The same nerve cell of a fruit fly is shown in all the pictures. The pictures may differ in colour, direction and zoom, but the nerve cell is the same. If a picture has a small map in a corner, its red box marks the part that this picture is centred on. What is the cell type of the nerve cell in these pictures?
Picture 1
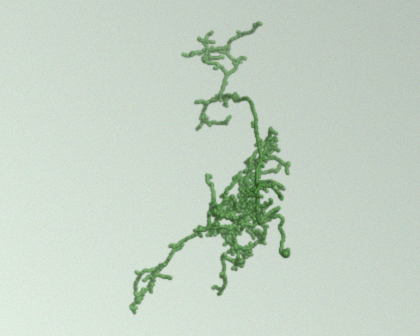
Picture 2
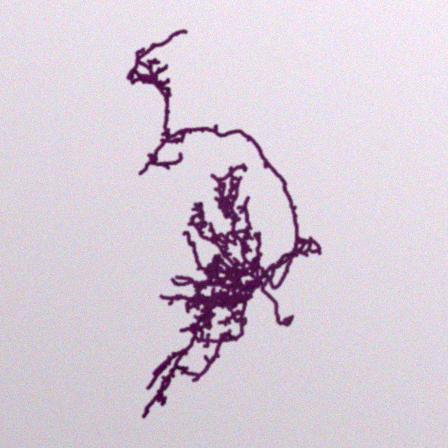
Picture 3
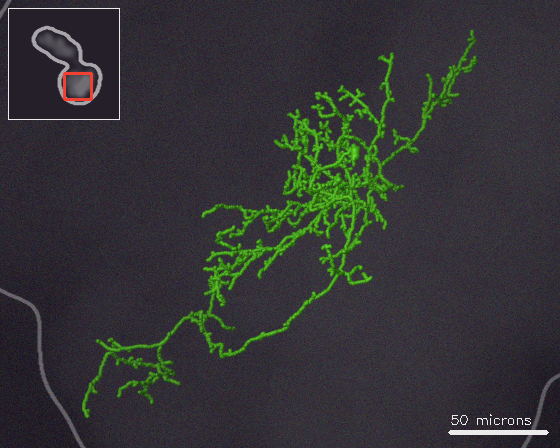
AVLP097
